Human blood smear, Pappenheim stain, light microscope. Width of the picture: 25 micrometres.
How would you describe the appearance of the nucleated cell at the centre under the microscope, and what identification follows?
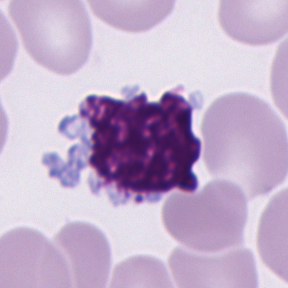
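The dark central mass is deep purple-violet, coarse and clumped rather than smooth, with paler pinkish streaks and spots showing through it. The pale material is broken into many small loose blobs instead of a continuous rim. It's a typical lymphocyte.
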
